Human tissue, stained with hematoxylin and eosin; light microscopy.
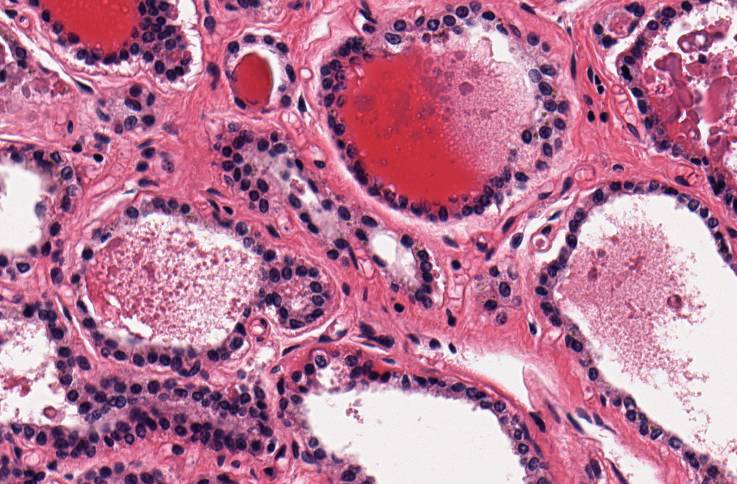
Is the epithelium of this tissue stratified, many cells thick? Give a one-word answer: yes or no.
No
